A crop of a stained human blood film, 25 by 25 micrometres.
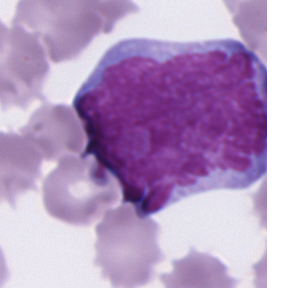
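Myeloblast, the nucleated cell at the centre of a stained smear of human peripheral blood. Outline: angular, with a fairly straight upper edge. Nucleus: fills most of the cell. Cytoplasm: pale blue, a narrow rim along the upper and right sides of this myeloblast.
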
